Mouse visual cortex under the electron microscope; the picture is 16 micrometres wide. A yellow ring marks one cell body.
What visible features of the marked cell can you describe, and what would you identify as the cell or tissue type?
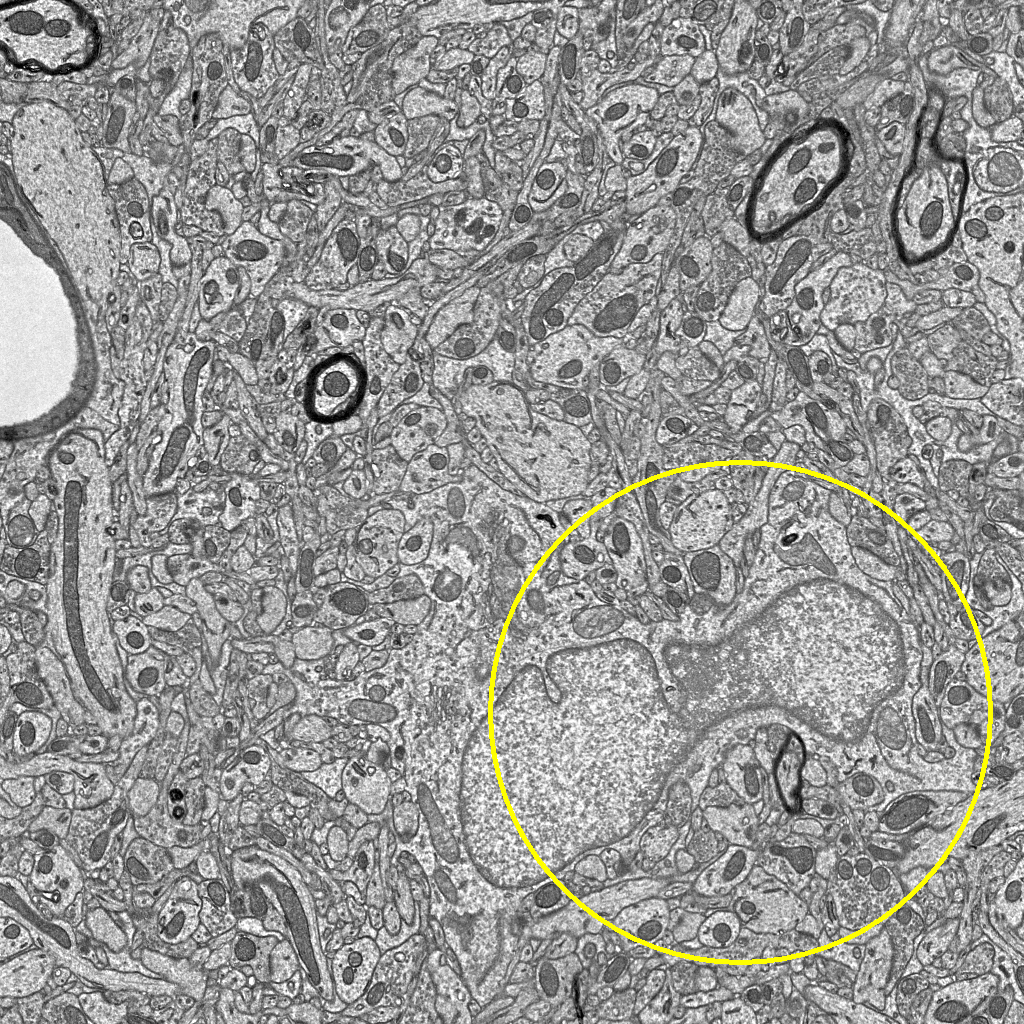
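The nucleus is large and pale, with two broad lobes joined by a narrower waist. Fine, evenly scattered chromatin fills both lobes; a thin darker chromatin band lines the envelope's inside. Just below the right lobe, a small myelinated axon. Answer: astrocyte.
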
